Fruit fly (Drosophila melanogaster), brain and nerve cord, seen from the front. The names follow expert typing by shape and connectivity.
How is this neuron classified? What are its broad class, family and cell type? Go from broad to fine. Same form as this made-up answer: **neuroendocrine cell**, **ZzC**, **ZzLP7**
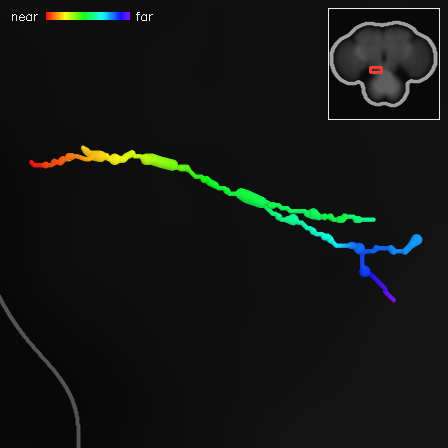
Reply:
**sensory neuron entering the brain**, **class mechanosensory**, **JO-A4**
